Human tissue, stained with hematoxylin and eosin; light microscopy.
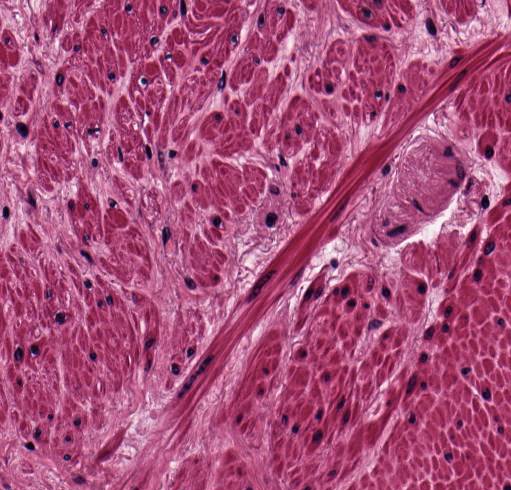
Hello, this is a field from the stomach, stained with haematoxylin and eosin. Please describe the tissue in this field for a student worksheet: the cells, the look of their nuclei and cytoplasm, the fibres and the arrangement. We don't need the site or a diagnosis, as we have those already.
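Most of the field consists of bundles of smooth muscle cells cut in cross-section, separated by pale connective tissue. Crossing it diagonally from the lower left toward the upper right corner is a narrow band of longitudinally cut muscle fibres, whose elongated nuclei lie parallel to the band's length. Throughout, the muscle cell cytoplasm stains a deep pink.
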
